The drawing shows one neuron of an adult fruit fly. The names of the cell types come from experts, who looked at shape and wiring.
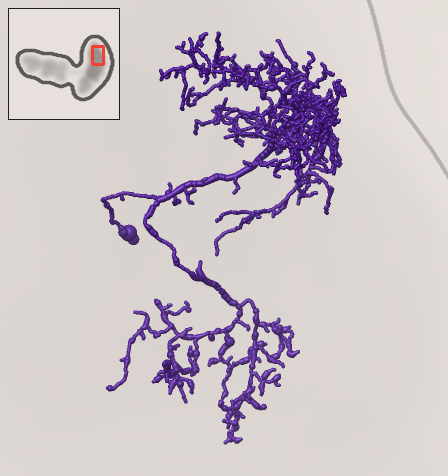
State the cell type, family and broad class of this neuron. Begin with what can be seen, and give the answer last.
It lies in the brain. Its cell body lies on the left of the picture. It is of cell type SLP390. The family is hemilineage SMPpd1. Its broad class is central-brain intrinsic neuron.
